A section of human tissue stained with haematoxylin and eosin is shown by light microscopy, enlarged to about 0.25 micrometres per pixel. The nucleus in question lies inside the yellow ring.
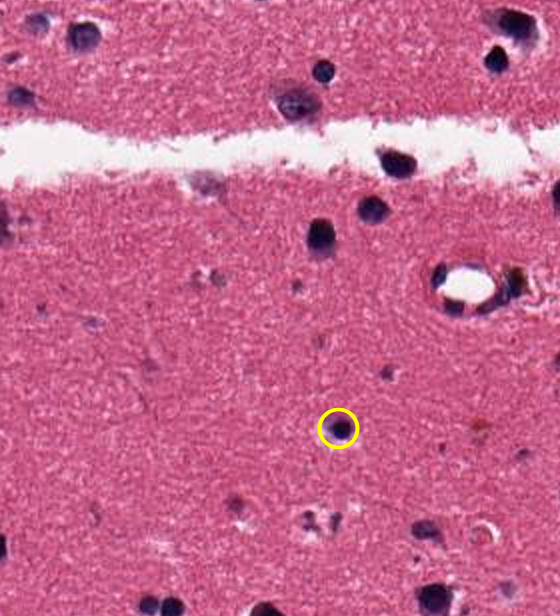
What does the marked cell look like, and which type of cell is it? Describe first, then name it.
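The nucleus is small and round, smaller than most of the other nuclei in the field. The nucleus is stained evenly and very dark, with no internal detail visible. It is an oligodendrocyte.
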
